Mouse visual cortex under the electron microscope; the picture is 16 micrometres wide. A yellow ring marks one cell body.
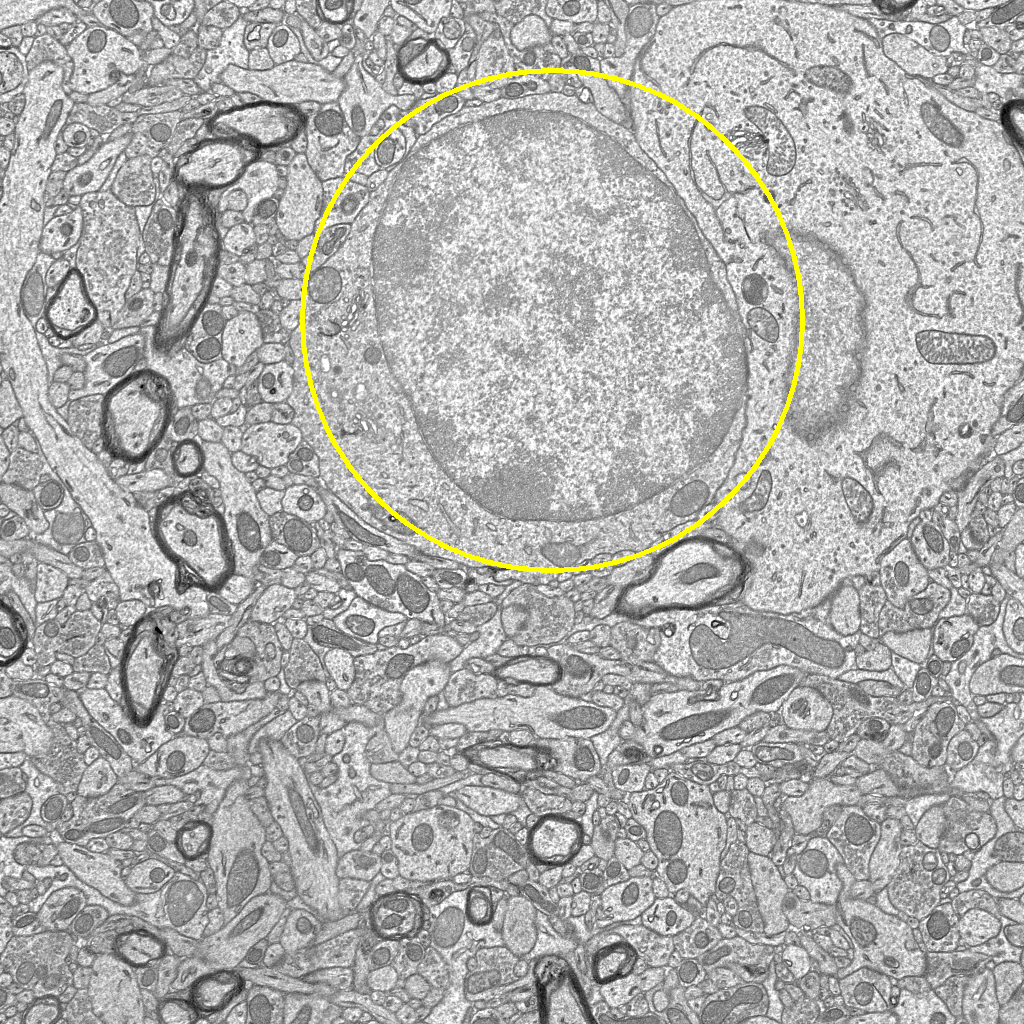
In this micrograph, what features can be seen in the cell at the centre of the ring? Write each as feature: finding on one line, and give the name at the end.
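Nucleus: oval, wholly within the picture
Envelope: smooth, no deep infoldings
Nucleolus: none distinct
Cytoplasm: no parallel stacks of rough endoplasmic reticulum
Cell: oligodendrocyte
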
